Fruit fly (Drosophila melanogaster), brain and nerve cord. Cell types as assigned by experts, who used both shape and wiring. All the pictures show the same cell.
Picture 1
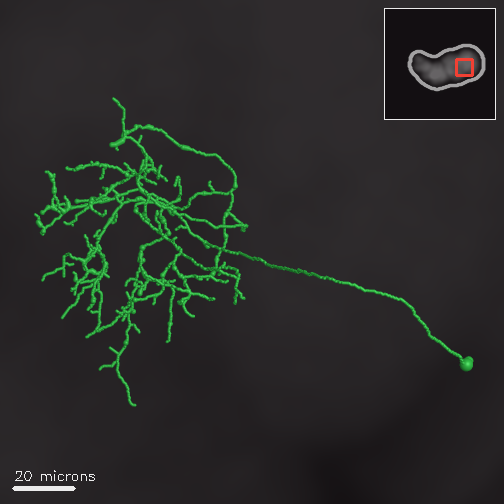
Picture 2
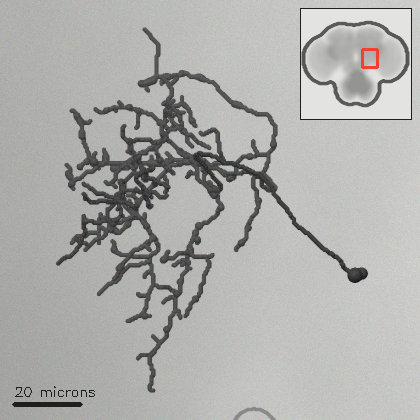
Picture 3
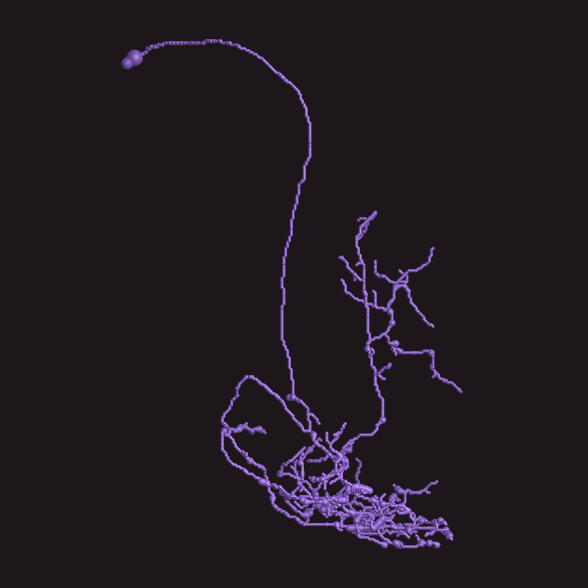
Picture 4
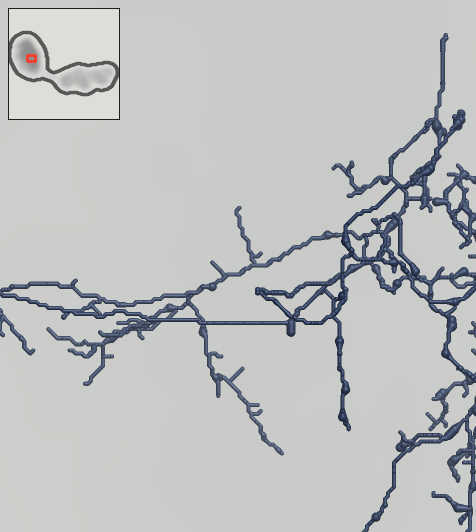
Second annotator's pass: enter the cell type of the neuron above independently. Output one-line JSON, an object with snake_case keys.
{"cell_type": "PS054"}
